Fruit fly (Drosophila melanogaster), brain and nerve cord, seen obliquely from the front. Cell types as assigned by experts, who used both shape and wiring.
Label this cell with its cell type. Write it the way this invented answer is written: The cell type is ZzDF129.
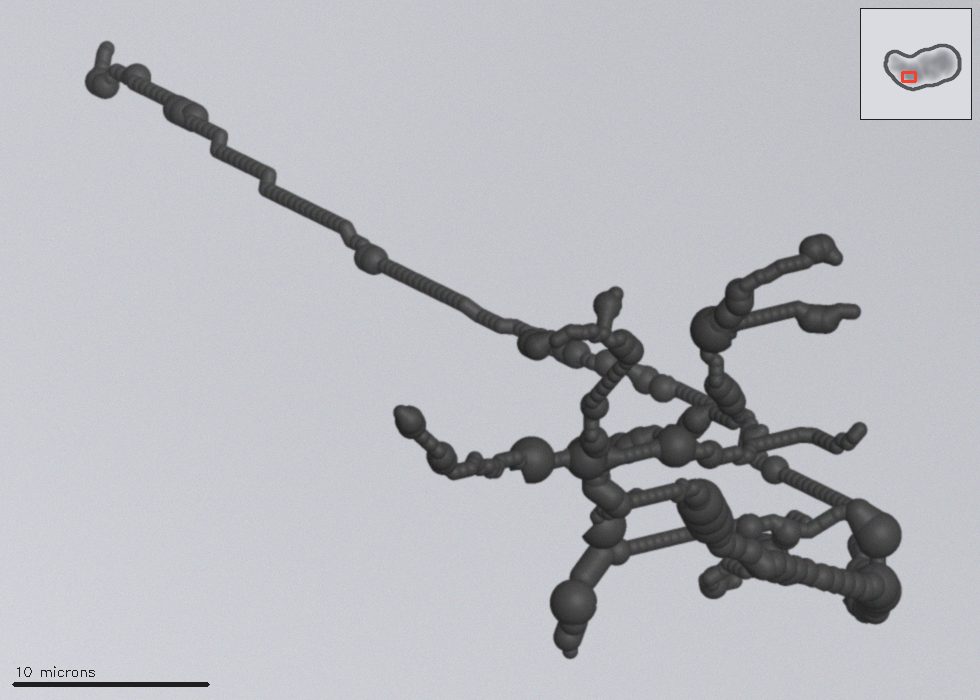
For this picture: The cell type is SNta42.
